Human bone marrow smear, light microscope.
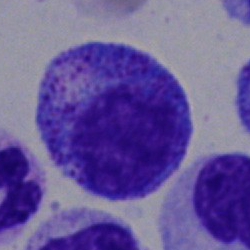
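Promyelocyte. The cell has a smooth, round outline. Its chromatin is fairly fine and evenly spread, without heavy dark clumps. The blue cytoplasm is widest on the upper-left side of the cell, and no vacuoles are seen in it.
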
